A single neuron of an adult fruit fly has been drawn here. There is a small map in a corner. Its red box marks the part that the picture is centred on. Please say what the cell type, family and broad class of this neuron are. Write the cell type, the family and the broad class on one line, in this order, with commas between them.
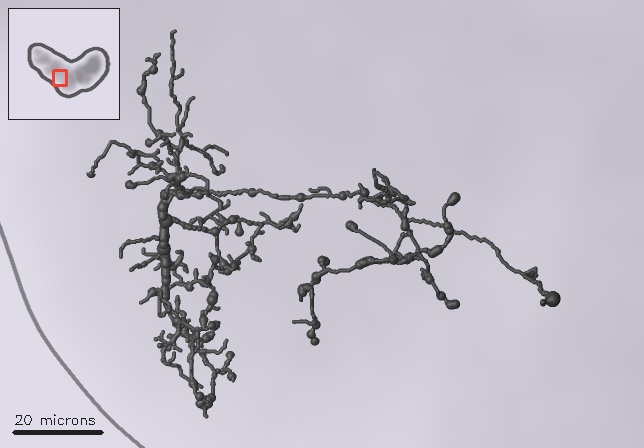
IN16B076, hemilineage 16B, nerve-cord intrinsic neuron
